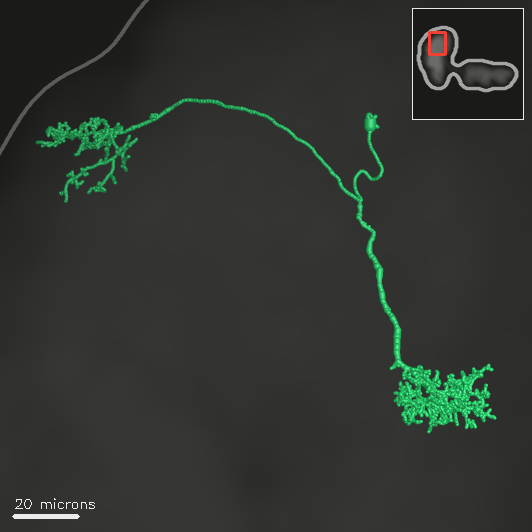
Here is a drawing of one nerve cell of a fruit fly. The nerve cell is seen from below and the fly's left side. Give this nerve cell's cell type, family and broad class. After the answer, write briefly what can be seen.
Its cell type is LC10d. Its family is hemilineage VPNd2. Its broad class is visual projection neuron. It is in the brain and does not reach the nerve cord. From left to right in the picture it spans about 150 microns.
